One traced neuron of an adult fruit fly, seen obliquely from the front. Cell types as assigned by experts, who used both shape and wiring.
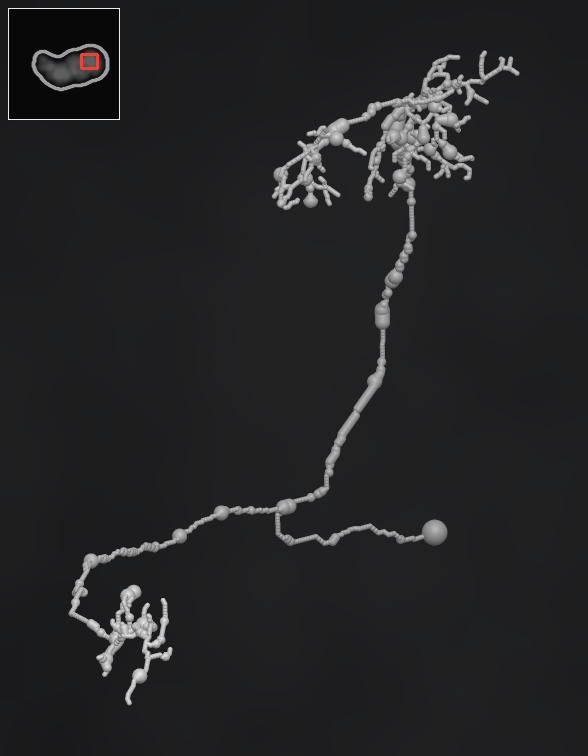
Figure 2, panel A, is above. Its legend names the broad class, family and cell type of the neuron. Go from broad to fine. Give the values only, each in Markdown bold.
**visual projection neuron**, **LLPC**, **LLPC1**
